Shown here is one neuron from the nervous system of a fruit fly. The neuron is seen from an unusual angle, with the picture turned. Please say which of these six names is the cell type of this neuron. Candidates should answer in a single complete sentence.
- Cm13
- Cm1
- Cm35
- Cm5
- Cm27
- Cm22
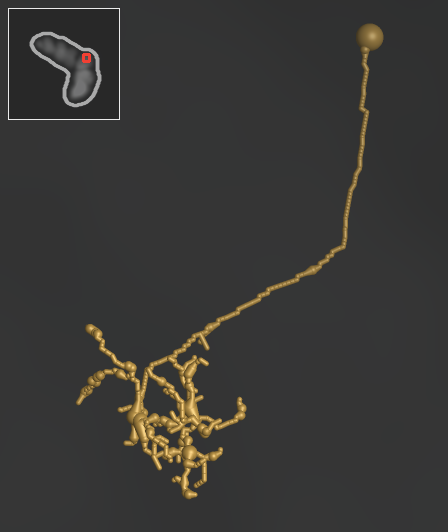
As its cell type, this neuron has Cm1.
